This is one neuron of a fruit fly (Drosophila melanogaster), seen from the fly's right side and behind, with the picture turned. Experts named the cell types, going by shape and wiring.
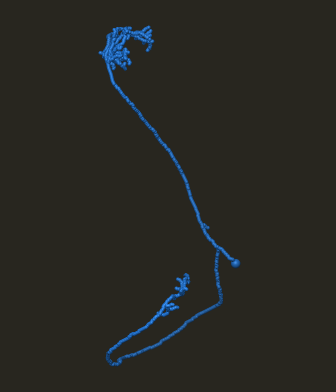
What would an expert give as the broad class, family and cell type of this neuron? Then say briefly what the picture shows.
Its broad class is visual projection neuron. Its family is hemilineage VPNd3. The cell type is LC6. In this view it is taller than it is wide.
